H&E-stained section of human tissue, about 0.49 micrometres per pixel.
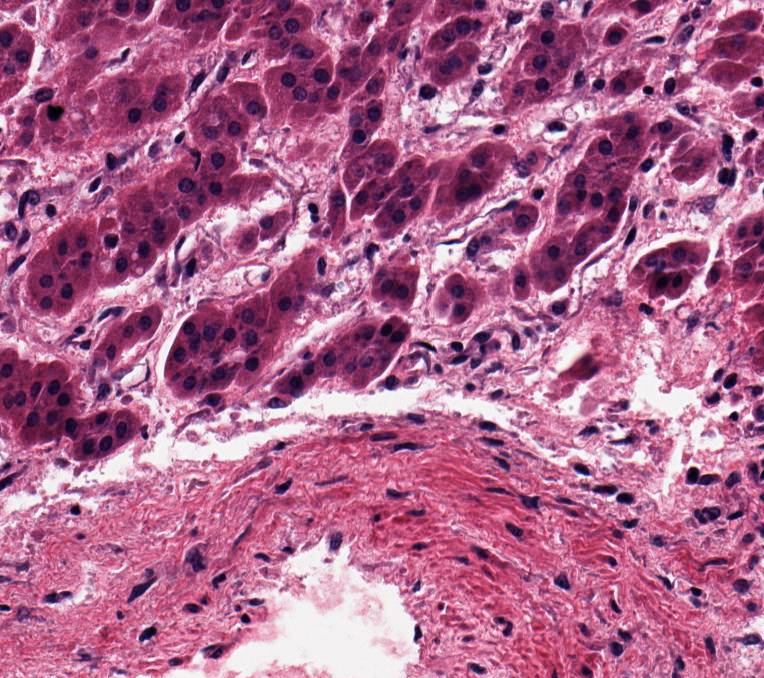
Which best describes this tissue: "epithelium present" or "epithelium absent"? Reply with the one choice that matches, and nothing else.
Epithelium present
